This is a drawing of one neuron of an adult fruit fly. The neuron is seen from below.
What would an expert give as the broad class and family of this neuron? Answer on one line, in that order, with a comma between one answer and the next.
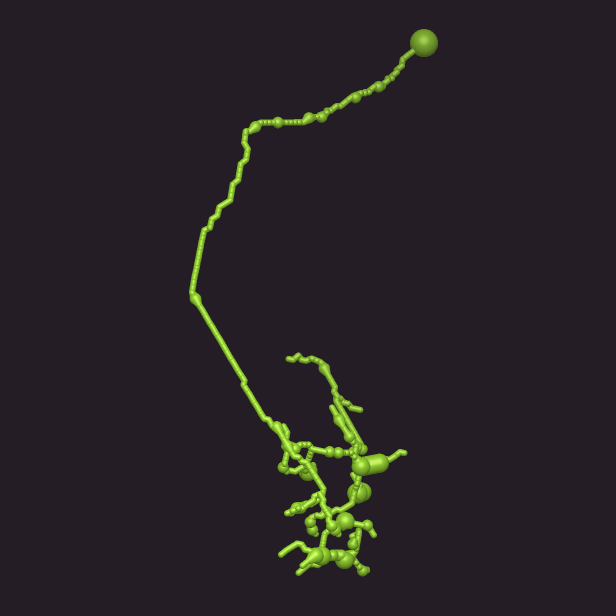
optic-lobe intrinsic neuron, Cm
